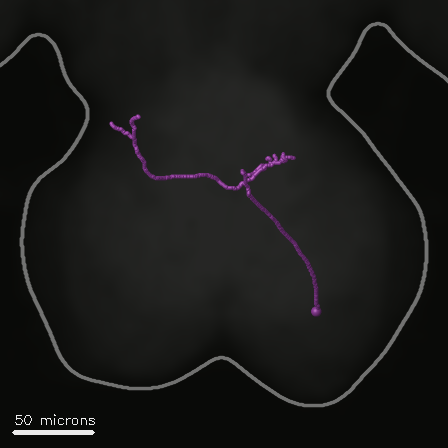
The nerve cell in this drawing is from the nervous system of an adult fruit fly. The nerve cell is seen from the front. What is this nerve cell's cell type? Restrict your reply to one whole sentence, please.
This nerve cell falls under the cell type IN07B098.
